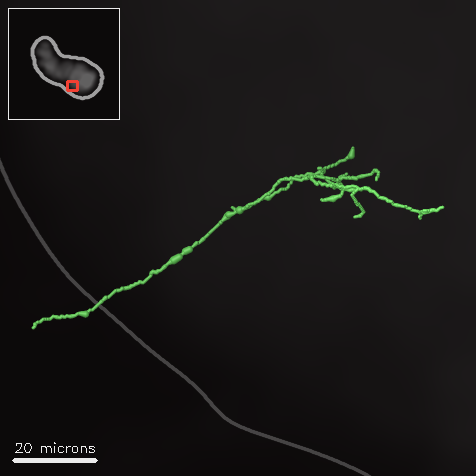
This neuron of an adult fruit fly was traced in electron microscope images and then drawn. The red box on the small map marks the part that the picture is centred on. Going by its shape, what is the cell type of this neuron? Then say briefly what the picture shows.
It is of cell type LB1d. It is a sensory neuron entering the brain. No cell body is drawn. By the scale bar it is about 100 microns wide in this view.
